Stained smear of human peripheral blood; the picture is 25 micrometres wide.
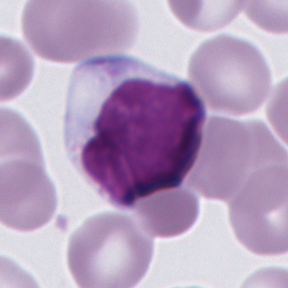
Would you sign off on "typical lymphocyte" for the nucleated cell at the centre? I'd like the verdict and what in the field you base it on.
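First, the cytoplasm: it lies mostly on the upper-left side of the nucleus, is very pale, almost colourless, and holds a few fine reddish-purple granules. Next, the nucleus: its outline is angular and irregular, a thin crease runs across its lower-left part, and its chromatin is dark purple and fairly dense. Now the names: the reddish-purple granules speak for large granular lymphocyte and against typical lymphocyte.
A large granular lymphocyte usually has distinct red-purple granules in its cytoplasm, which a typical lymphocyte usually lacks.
So typical lymphocyte does not fit; this is a large granular lymphocyte.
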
